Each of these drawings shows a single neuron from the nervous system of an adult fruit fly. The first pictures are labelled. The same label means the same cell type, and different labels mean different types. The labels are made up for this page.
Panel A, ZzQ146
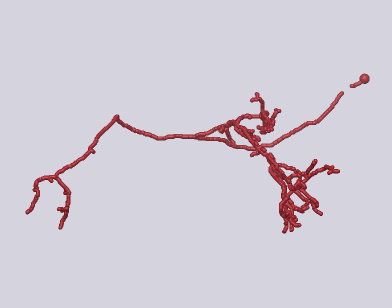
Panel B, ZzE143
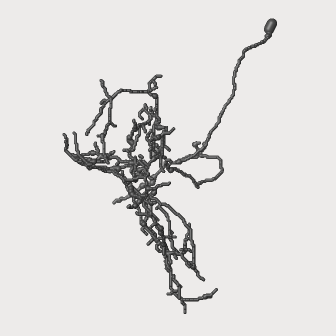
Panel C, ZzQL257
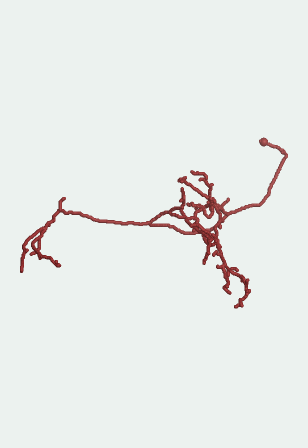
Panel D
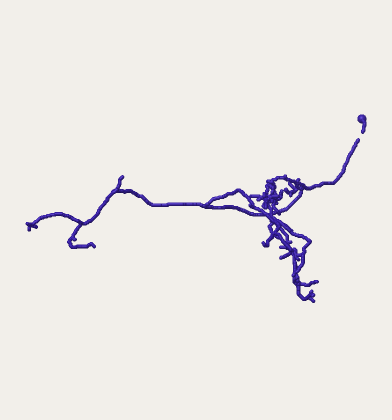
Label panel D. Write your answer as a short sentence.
It belongs to ZzQL257.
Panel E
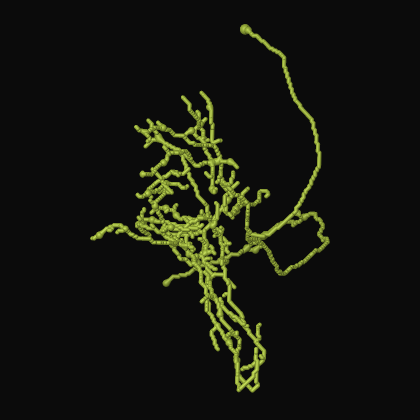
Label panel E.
It belongs to ZzE143.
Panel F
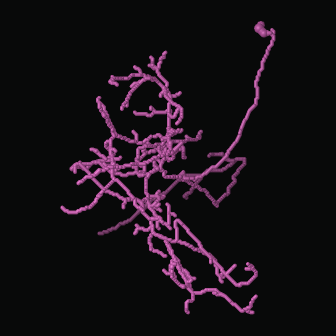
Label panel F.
It belongs to ZzE143.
